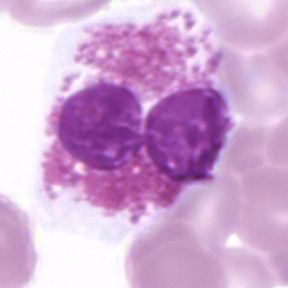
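Eosinophil in a stained peripheral blood smear: notice how its two lobes meet at a narrow point in the middle, with dark purple, fairly dense chromatin showing a few paler streaks. The cytoplasm is packed with coarse, round pink-red granules of fairly even size throughout.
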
